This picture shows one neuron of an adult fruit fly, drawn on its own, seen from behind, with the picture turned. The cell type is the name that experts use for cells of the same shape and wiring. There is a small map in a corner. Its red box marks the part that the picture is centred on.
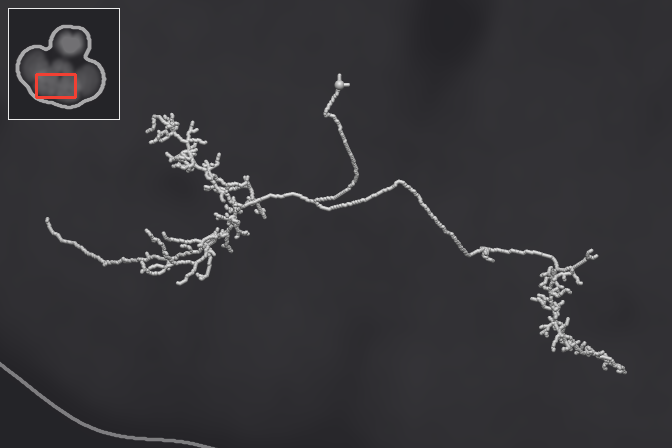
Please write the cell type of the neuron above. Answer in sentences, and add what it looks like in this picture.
Its cell type is CL353. This is a central-brain intrinsic neuron. The cell body can be seen at the top of the picture. Dozens of branch ends can be seen.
